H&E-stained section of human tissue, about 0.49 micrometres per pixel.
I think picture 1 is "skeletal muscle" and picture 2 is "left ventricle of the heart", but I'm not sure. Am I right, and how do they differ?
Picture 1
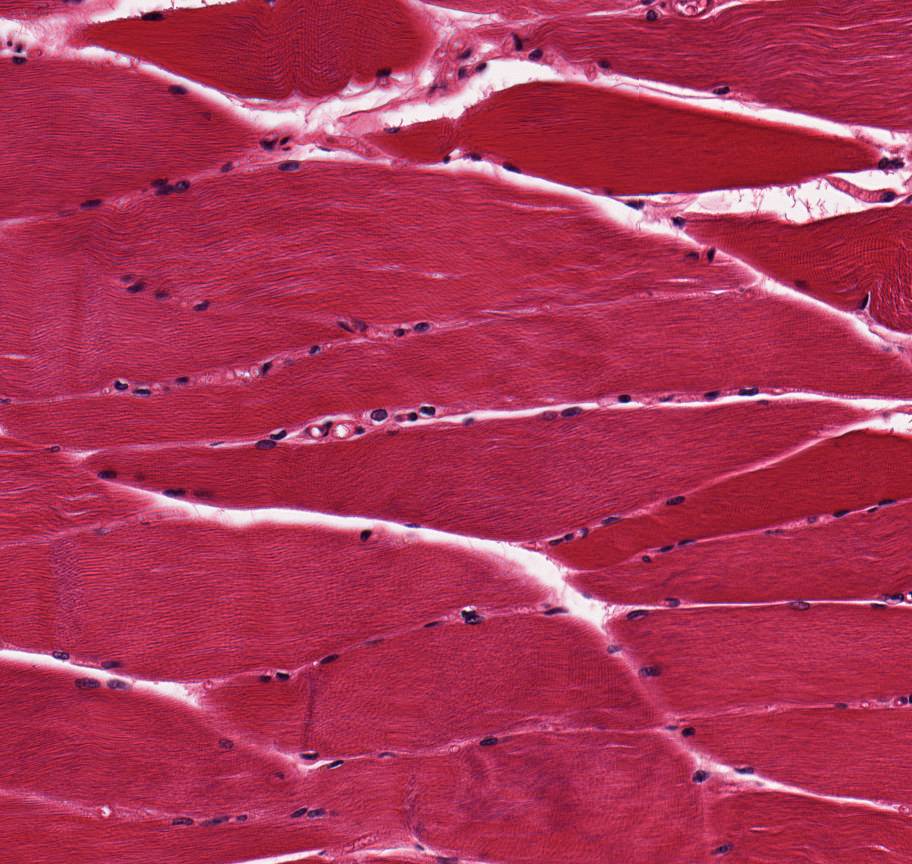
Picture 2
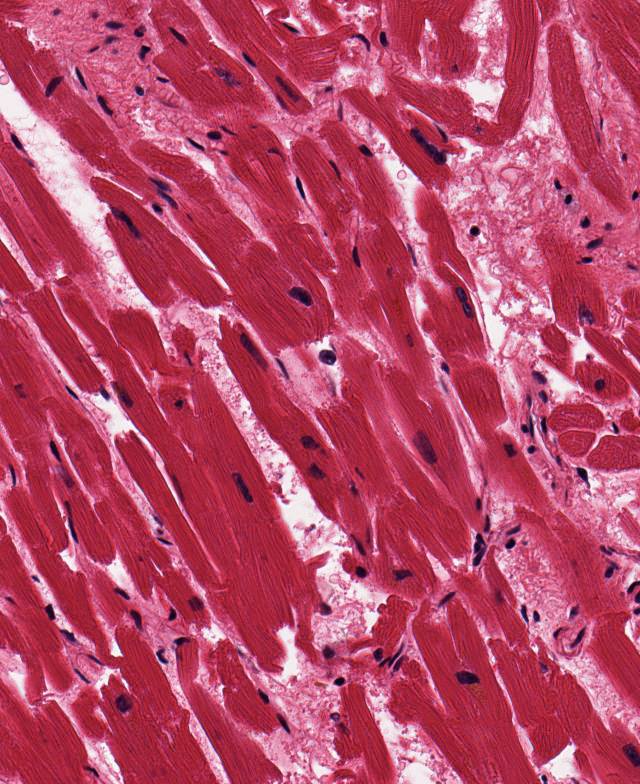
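Picture 1 shows skeletal muscle, and picture 2 shows left ventricle of the heart. In picture 1 the fibre nuclei are flattened and dark purple, and they lie at the edges of the fibres, lined up along their length.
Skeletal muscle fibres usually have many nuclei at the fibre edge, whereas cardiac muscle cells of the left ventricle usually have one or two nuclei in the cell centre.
In picture 2 the muscle fibres branch and join neighbouring fibres.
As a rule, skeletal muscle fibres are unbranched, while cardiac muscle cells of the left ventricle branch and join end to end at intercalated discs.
The fibre cytoplasm in picture 1 stains a deep, even red-pink with eosin. Its fibres are separated by only thin strands of pale connective tissue, slightly wider at the top of the field, whereas the stroma in picture 2 is loose and pale and widest at the upper right and right middle. Neither field contains fat cells.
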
